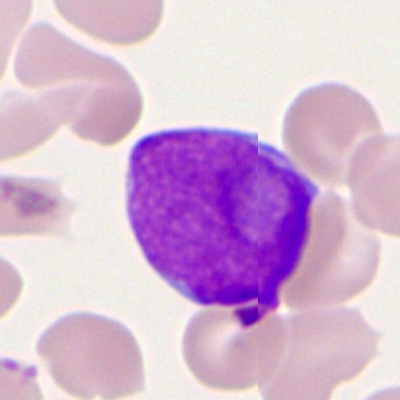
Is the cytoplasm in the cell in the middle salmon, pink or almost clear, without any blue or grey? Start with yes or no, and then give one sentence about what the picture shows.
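No. The cytoplasm is only a thin deep blue rim around the nucleus.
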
